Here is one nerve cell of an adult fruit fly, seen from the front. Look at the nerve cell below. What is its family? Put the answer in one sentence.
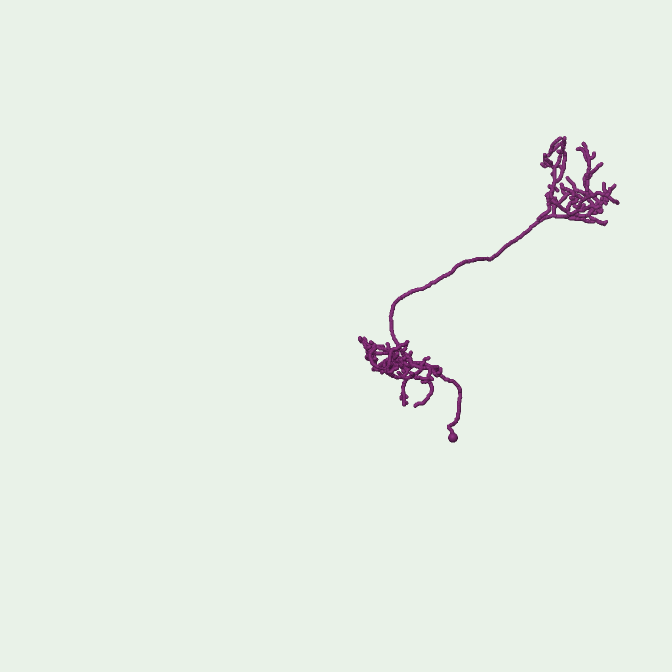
The family is hemilineage ALv1.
